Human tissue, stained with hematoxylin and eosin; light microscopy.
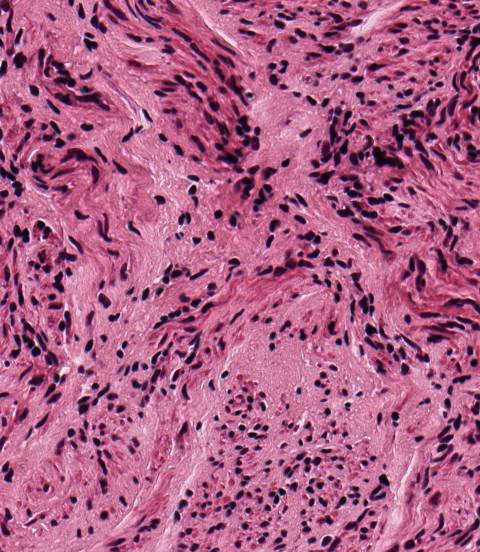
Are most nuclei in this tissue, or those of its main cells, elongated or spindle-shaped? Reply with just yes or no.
Yes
